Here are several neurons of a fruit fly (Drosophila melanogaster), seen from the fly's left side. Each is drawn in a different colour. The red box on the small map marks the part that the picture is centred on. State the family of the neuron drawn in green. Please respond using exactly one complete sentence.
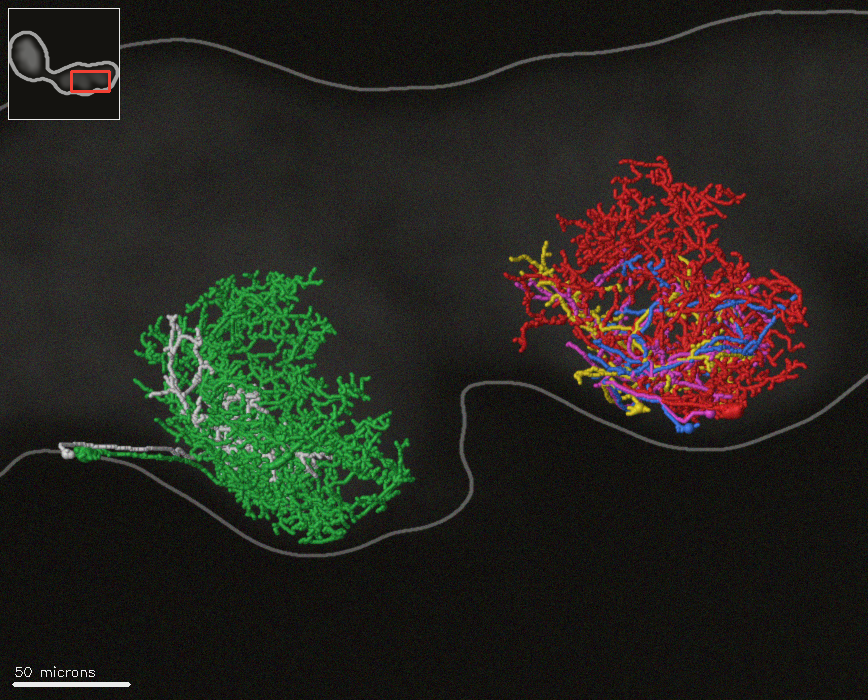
As for family, the neuron falls under hemilineage 13B.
